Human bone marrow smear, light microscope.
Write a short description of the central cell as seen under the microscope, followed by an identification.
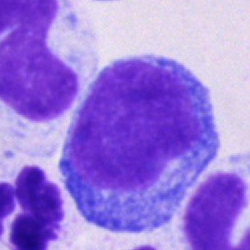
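Start with the chromatin: it is fairly fine and evenly purple, and you won't find coarse dark clumps. Now turn to the cytoplasm. It is stained blue and looks mottled with darker blue specks, and its rim is widest below the nucleus. This cell is a blast.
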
